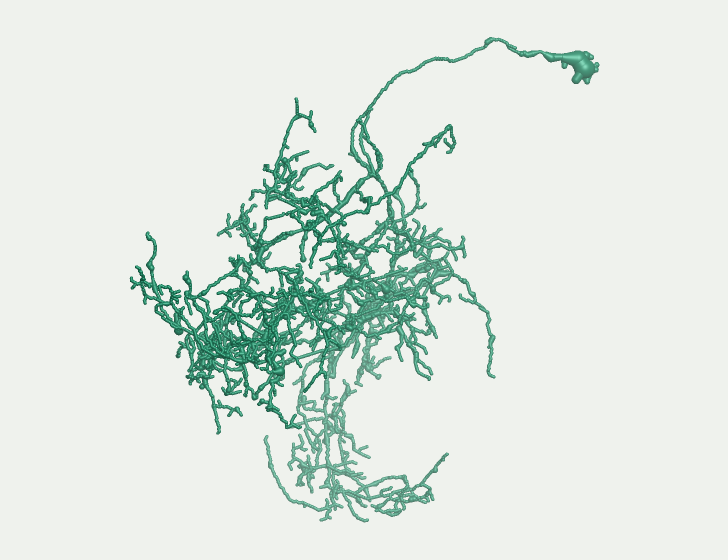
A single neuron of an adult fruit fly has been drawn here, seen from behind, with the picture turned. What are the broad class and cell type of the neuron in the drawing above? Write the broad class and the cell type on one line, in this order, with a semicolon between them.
central-brain intrinsic neuron; PLP130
